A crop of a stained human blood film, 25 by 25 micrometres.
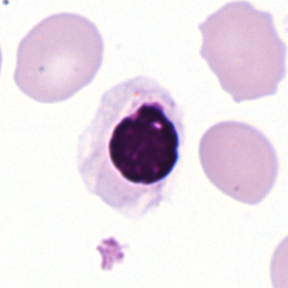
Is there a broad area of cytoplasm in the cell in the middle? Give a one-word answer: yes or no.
Yes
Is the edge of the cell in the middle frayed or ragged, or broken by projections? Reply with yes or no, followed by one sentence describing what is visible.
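Yes. The cell outline is irregular, with uneven, ragged edges.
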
